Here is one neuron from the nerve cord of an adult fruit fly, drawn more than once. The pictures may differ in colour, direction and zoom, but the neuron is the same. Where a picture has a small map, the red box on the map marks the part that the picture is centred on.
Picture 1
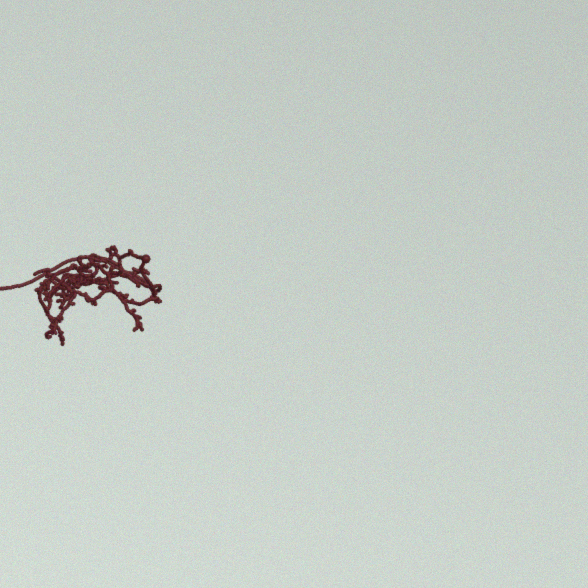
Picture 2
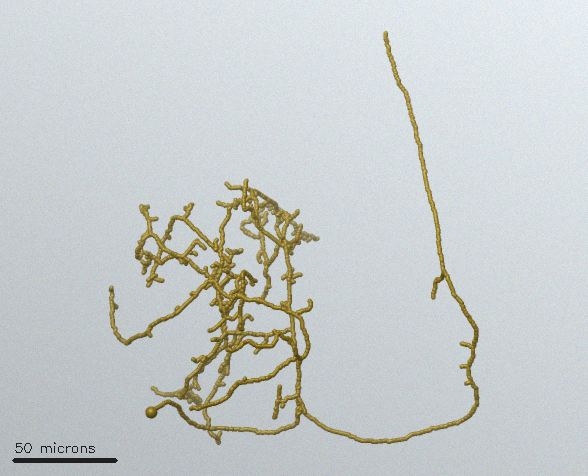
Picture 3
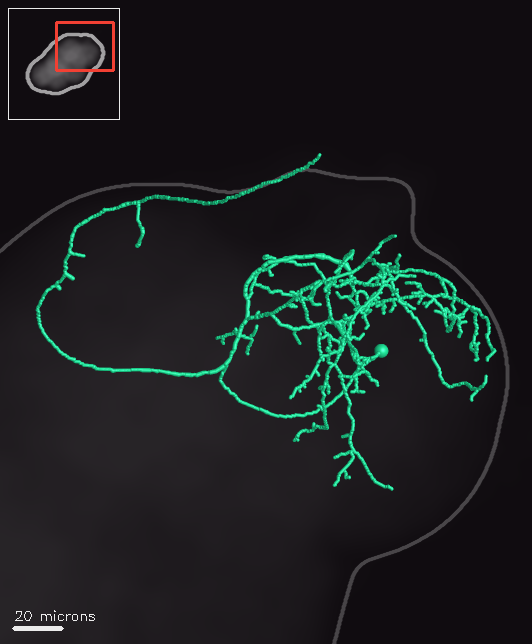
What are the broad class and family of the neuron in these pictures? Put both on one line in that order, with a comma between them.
ascending neuron, hemilineage 19B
